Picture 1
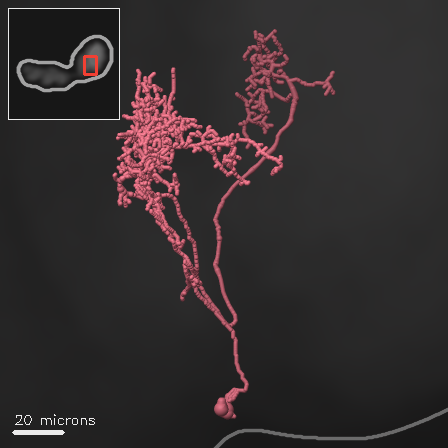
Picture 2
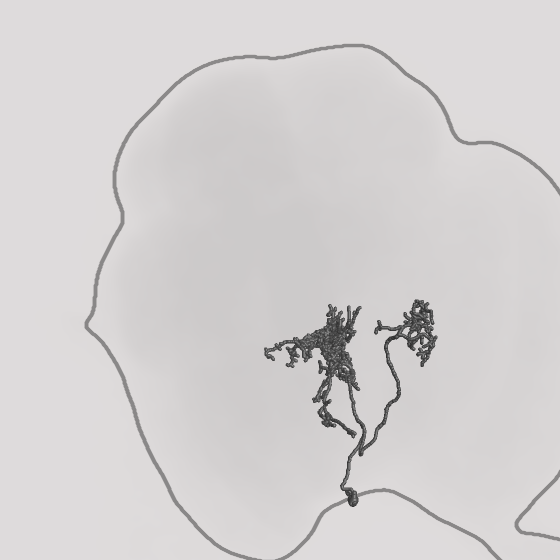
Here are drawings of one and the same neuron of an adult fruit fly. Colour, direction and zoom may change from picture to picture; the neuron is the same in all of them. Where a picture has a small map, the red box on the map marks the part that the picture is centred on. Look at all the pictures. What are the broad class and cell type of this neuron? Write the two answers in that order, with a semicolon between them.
central-brain intrinsic neuron; PS321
